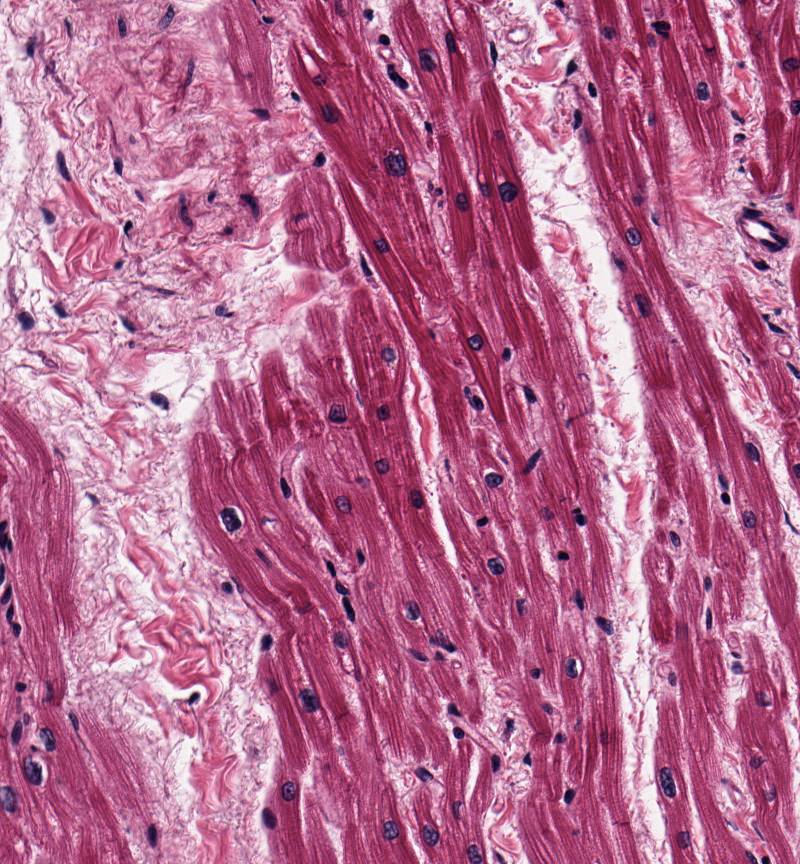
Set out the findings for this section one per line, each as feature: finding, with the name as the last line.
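Layout: lengthwise muscle bundles centre and right; loose connective tissue upper left
Fibres: branch and join their neighbours
Nuclei: several with a small pale cytoplasmic zone at their ends
Connective tissue: wavy pink collagen bundles, scattered dark spindle-shaped nuclei
Name: atrial appendage of the heart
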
